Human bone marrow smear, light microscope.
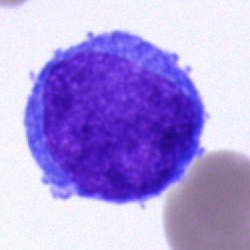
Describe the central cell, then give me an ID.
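A thin rim of deep blue cytoplasm surrounds the nucleus. The cytoplasm contains neither granules nor vacuoles. Small blunt blebs project from the cell surface around its margin. This cell is a blast.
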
